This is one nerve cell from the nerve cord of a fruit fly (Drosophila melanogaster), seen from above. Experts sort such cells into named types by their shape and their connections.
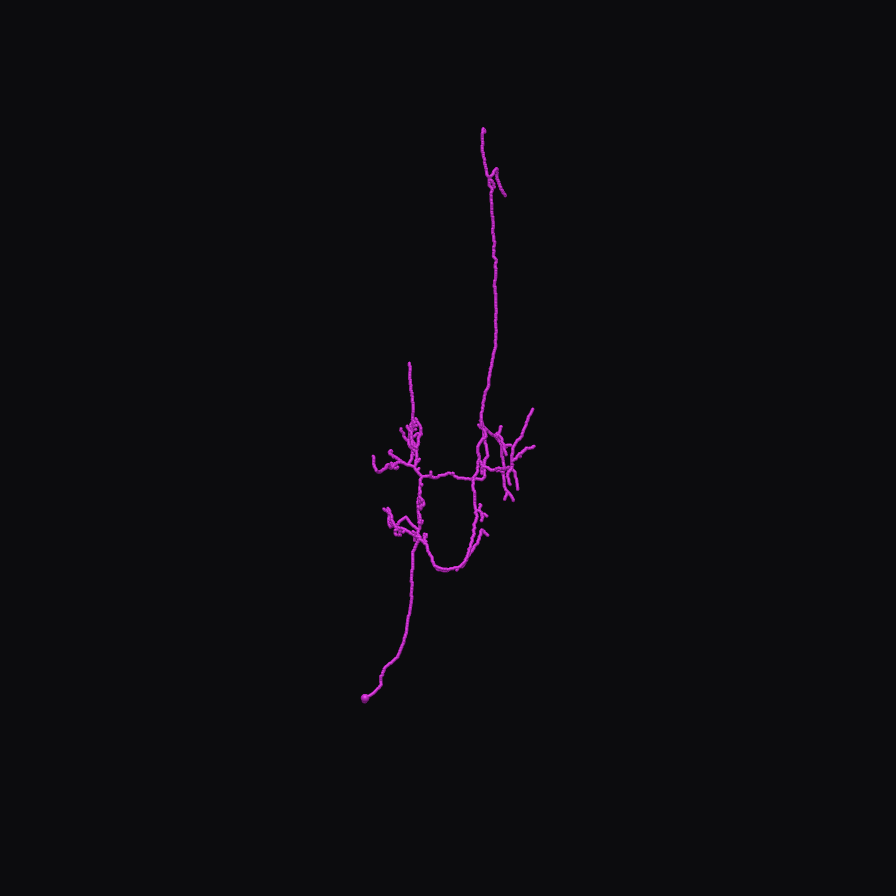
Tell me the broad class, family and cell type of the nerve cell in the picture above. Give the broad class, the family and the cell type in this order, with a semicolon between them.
nerve-cord intrinsic neuron; hemilineage 06A; IN06A101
